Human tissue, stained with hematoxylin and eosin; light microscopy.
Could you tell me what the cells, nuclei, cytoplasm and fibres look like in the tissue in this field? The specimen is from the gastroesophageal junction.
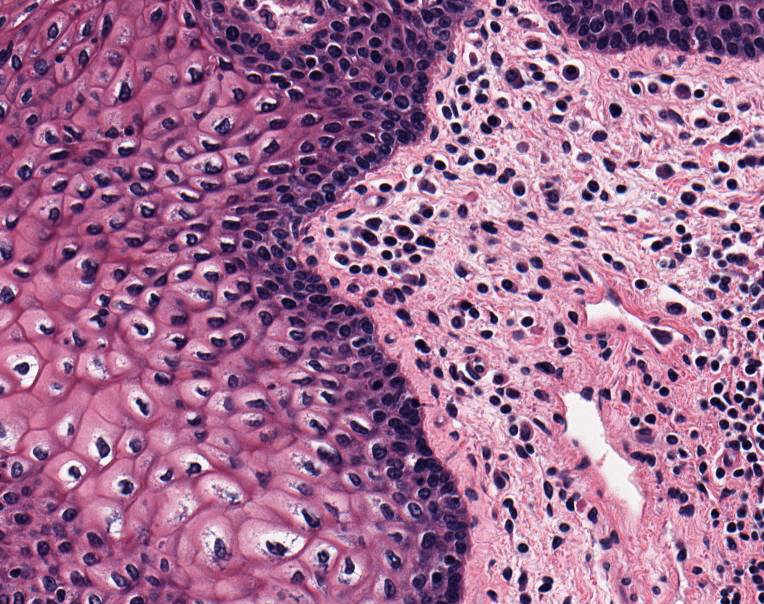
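Stratified squamous epithelium fills the left half, cellular stroma the right, meeting at a wavy top-to-bottom border. Along it, crowded small dark-nucleated cells form a darker multilayered band. Leftward, cells enlarge, becoming polygonal with pink cytoplasm and distinct borders. Many lower-left ones have a clear space around the nucleus.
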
